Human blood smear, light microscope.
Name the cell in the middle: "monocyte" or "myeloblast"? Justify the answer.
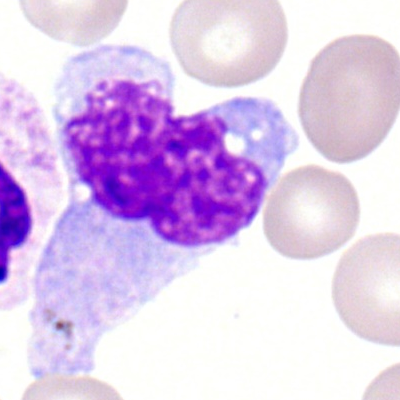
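This is a monocyte. Its cytoplasm is pale grey-blue and has no coarse granules. Two small clear vacuoles sit just to the right of the nucleus. A small brownish speck lies in the lower-left extension of the cytoplasm.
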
